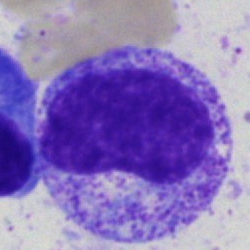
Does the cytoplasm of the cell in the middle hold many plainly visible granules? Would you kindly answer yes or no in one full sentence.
Yes, the cytoplasm of this cell holds many visible granules.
